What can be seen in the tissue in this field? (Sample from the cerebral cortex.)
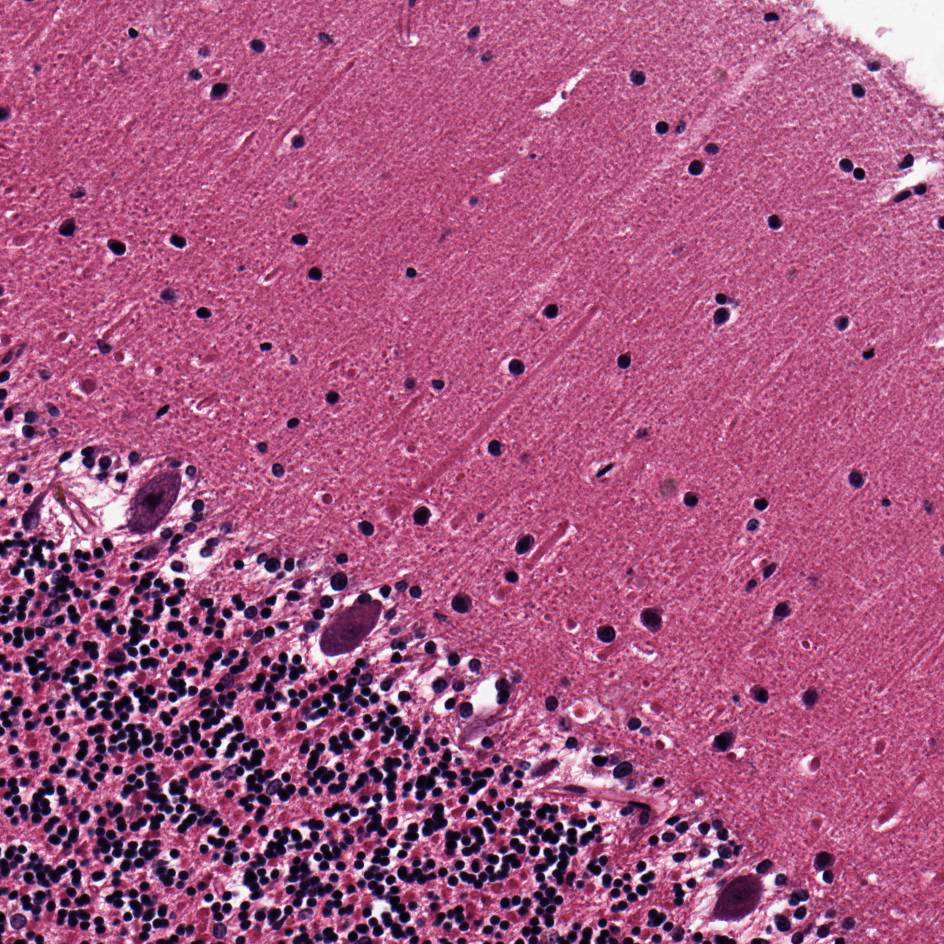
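Here a diagonal boundary seems to divide things: a pale pink, sparsely nucleated layer at upper right, and a densely packed, dark-nucleated layer at lower left. The lower one is crowded with small, round, dark-staining nuclei showing very little visible cytoplasm. Along the boundary, clear retraction spaces surround several cells, the Purkinje cells among them.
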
